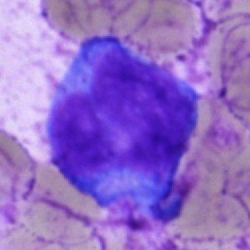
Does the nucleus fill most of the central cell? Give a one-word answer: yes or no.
Yes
